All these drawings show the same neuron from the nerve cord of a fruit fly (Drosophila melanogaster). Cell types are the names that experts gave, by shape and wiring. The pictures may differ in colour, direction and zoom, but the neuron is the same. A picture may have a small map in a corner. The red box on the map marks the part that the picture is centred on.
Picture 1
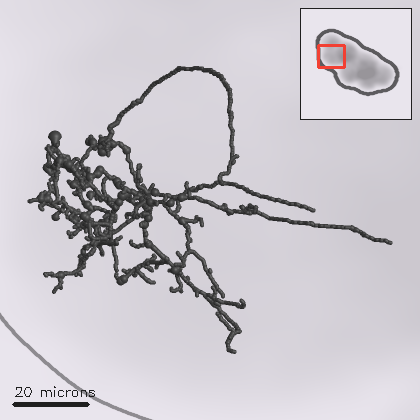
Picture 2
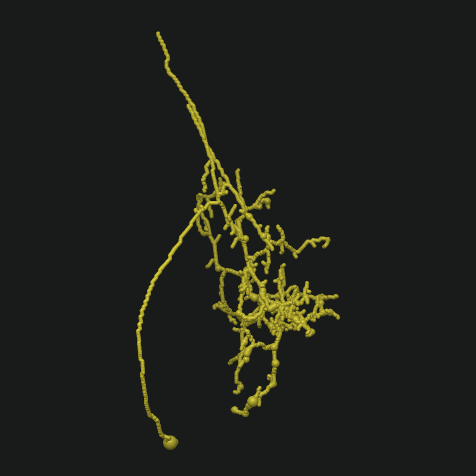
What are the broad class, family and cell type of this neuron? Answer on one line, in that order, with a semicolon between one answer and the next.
nerve-cord intrinsic neuron; hemilineage 21A; IN21A072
